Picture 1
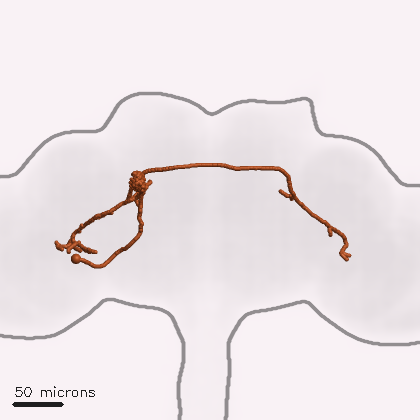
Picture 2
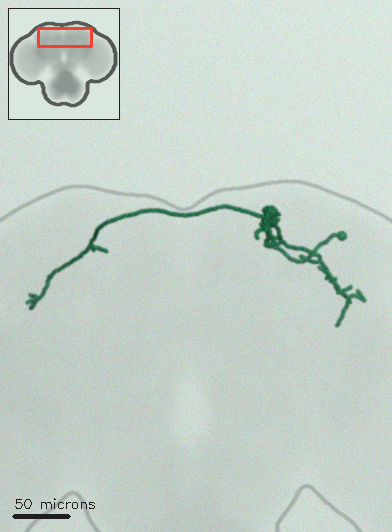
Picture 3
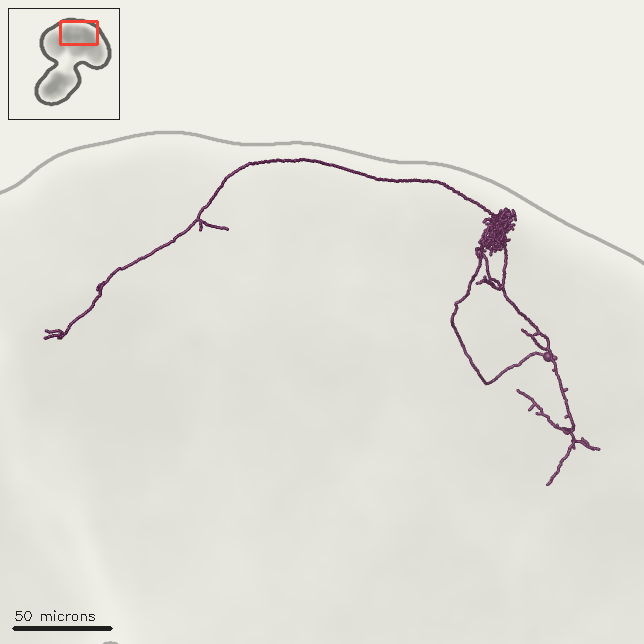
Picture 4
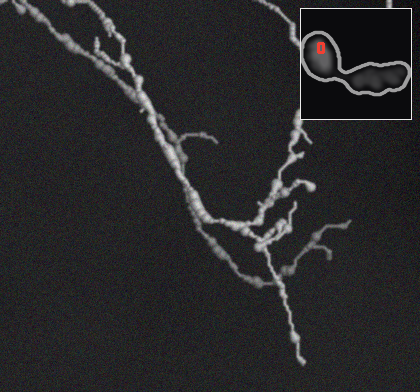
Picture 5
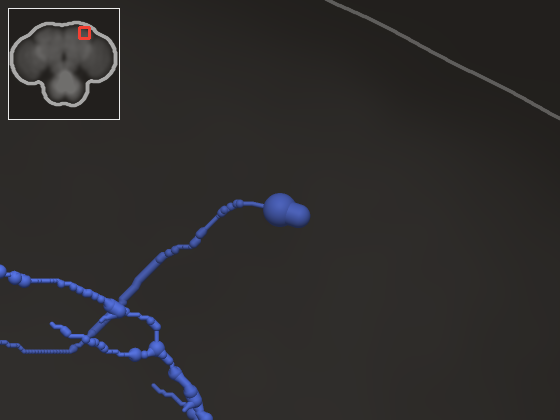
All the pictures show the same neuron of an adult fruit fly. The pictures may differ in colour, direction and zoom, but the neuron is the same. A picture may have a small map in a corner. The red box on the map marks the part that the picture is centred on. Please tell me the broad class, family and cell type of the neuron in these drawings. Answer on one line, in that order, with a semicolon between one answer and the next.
central-brain intrinsic neuron; hemilineage DL1_dorsal; MBON16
